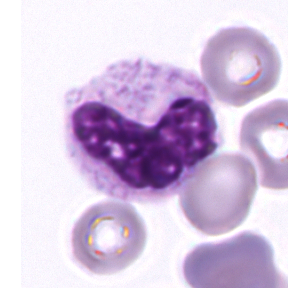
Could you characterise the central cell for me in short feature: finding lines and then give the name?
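Nucleus: curved like a horseshoe, concave side facing up.
Lobes: none, it's one continuous thick band with no thin strands dividing it.
Chromatin: dark purple, coarsely clumped.
Outline: roughly round.
Name: band neutrophil.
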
